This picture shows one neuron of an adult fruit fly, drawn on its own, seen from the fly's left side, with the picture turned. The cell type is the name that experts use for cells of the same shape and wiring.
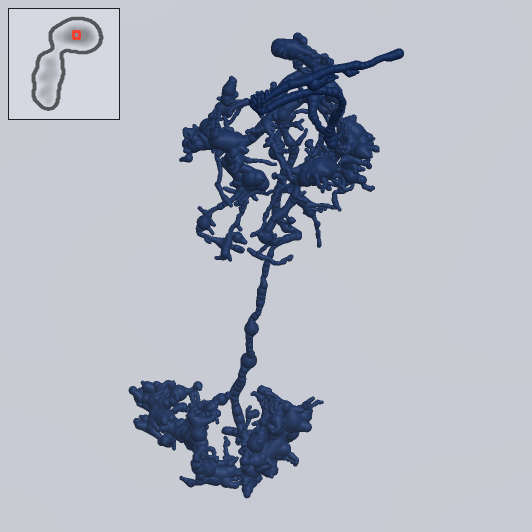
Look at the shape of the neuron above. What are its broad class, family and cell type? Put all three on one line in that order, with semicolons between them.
optic-lobe intrinsic neuron; L; L5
